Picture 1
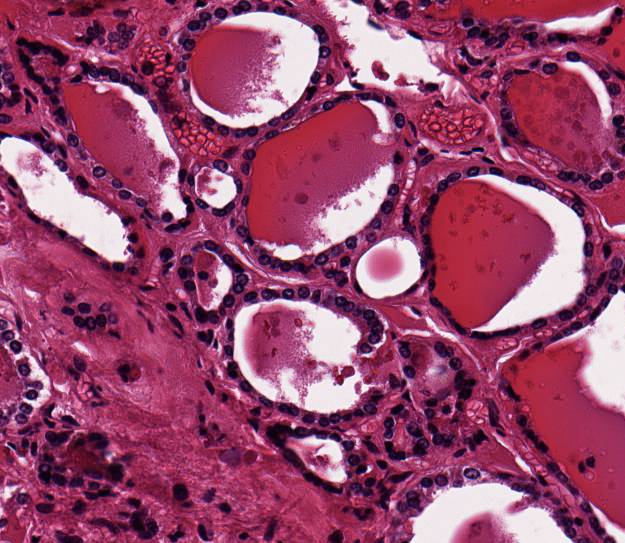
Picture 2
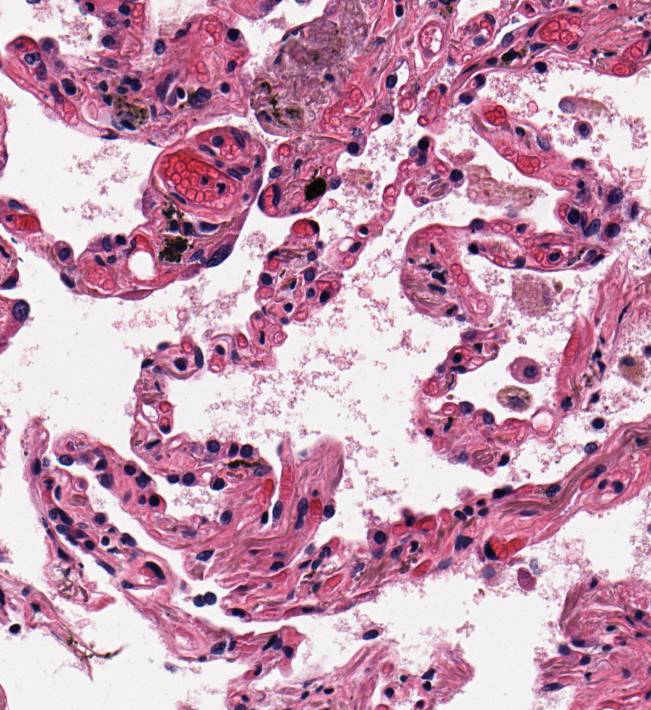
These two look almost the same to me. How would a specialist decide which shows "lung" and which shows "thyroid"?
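Picture 1 is thyroid, and picture 2 is lung. Look first at picture 1: round to oval follicles of varied size are packed closely together across most of the field, the biggest ones toward the upper and right parts. Each follicle has a lining of just one layer of low cuboidal to flattened epithelial cells, and their small, round, dark nuclei sit in a single, evenly spaced row. Follow that lining round any lumen and you'll see it stays smooth, with no papillary folds reaching inward.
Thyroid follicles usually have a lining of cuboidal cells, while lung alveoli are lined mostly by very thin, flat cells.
Now picture 2: thin, branching pink walls split the field into large spaces that are mostly empty. Inside those spaces there is only scattered fine, pale pink granular material, not solid cellular contents.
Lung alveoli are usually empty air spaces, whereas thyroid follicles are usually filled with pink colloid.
In the upper left, clumps of black granular pigment sit within the walls, and you won't find glands anywhere in this field.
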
